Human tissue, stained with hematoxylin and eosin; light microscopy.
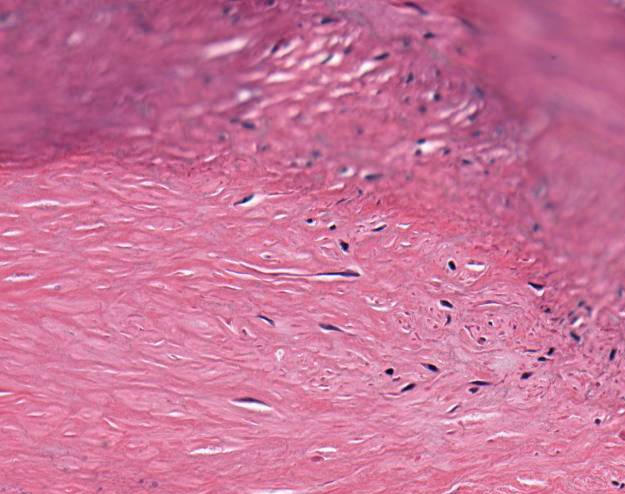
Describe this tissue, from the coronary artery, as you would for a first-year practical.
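First the overall picture: the whole field is dense, eosinophilic fibrous connective tissue, with no epithelium anywhere. Down in the lower left, the collagen fibres run roughly horizontally in wavy, parallel bundles. Its nuclei are small, dark and mostly elongated or spindle-shaped. Nuclei grow more numerous toward the right side than in the lower left.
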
